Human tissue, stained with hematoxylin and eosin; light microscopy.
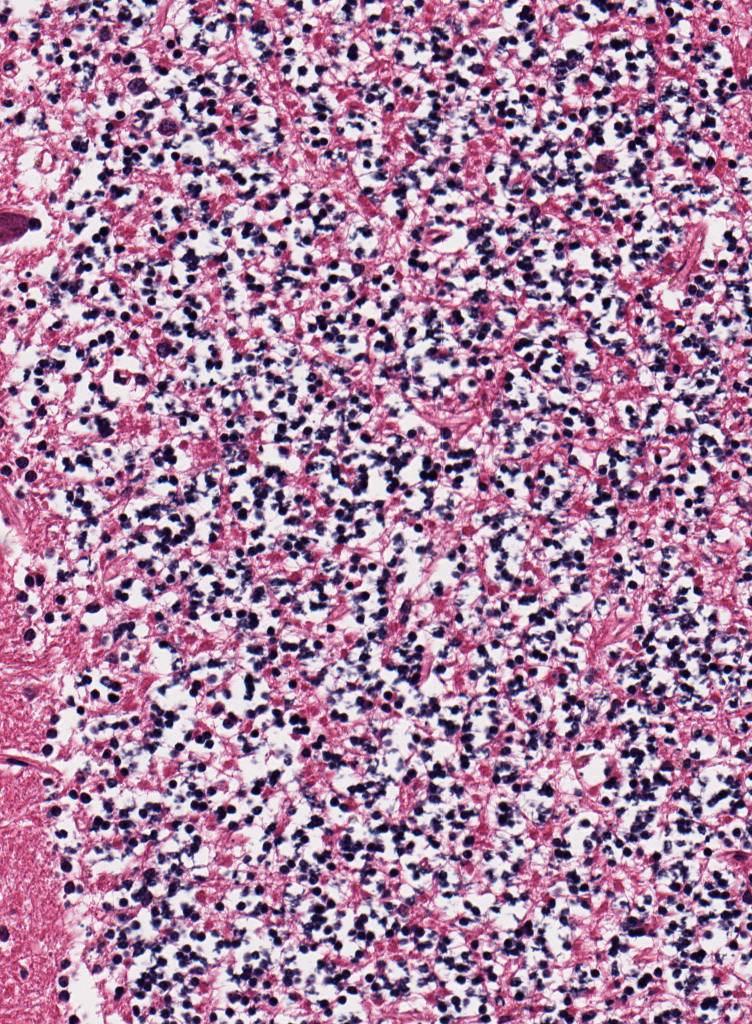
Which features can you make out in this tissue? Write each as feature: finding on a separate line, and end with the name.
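Field: almost all one dense sheet of small cells, no glands, tubules or follicles.
Nuclei: small, round, uniform, very dark.
Cytoplasm: barely any showing around each nucleus.
Between clusters: small irregular pink islands and strands.
Tissue: cerebellum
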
